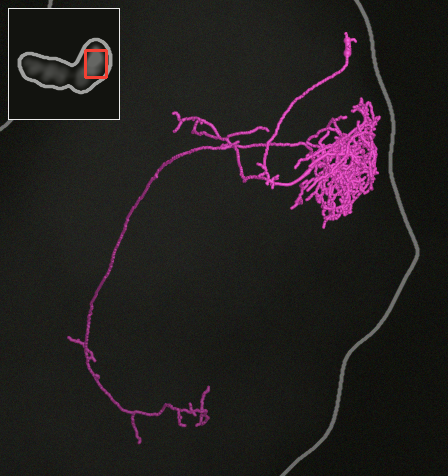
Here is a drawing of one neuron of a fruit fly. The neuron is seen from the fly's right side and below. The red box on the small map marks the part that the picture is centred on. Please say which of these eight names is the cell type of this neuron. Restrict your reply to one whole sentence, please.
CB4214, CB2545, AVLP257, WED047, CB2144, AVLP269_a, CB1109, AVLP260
It is as AVLP260 that this neuron is typed.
